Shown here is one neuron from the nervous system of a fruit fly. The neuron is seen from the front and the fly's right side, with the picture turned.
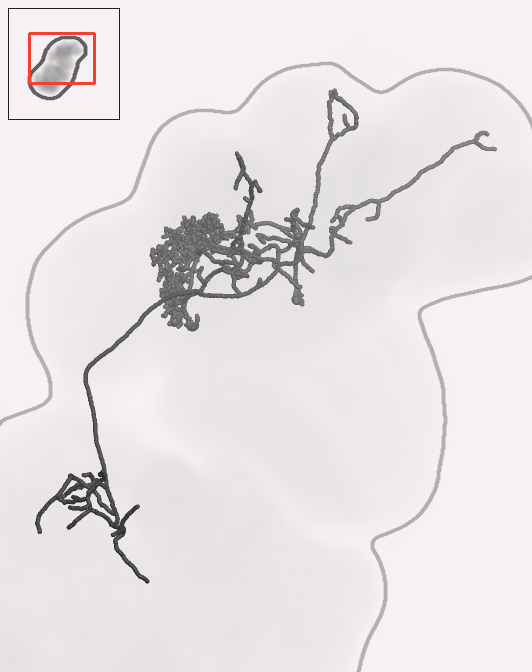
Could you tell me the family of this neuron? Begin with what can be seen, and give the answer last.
Its cell body lies in the middle of the picture. Dozens of branch ends can be seen. Its broad class is ascending neuron. The family is hemilineage 23B.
